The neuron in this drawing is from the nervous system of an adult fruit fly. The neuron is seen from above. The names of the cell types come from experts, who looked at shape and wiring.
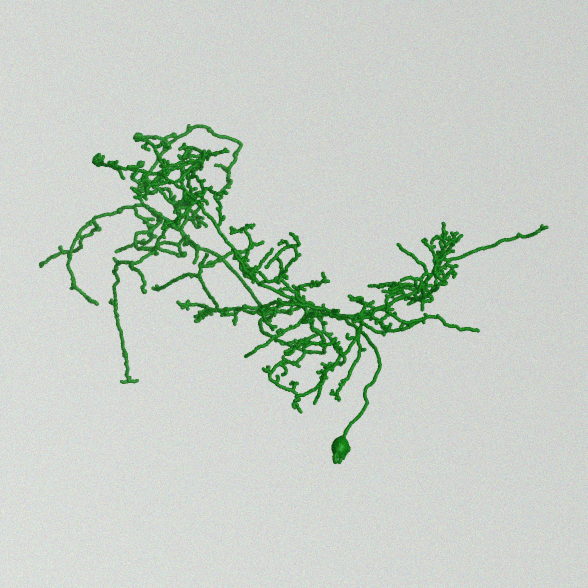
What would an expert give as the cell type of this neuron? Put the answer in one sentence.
The cell type is LAL025.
